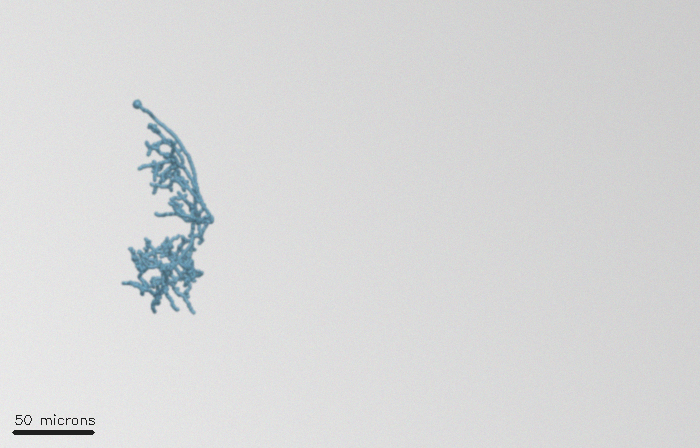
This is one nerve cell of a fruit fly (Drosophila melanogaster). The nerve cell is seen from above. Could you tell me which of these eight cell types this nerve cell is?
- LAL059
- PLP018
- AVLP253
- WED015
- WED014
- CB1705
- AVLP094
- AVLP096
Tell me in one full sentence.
This nerve cell represents the cell type WED015.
